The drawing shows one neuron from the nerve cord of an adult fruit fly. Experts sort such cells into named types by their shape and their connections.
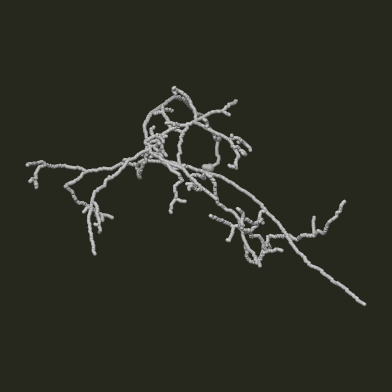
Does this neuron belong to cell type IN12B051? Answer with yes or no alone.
no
